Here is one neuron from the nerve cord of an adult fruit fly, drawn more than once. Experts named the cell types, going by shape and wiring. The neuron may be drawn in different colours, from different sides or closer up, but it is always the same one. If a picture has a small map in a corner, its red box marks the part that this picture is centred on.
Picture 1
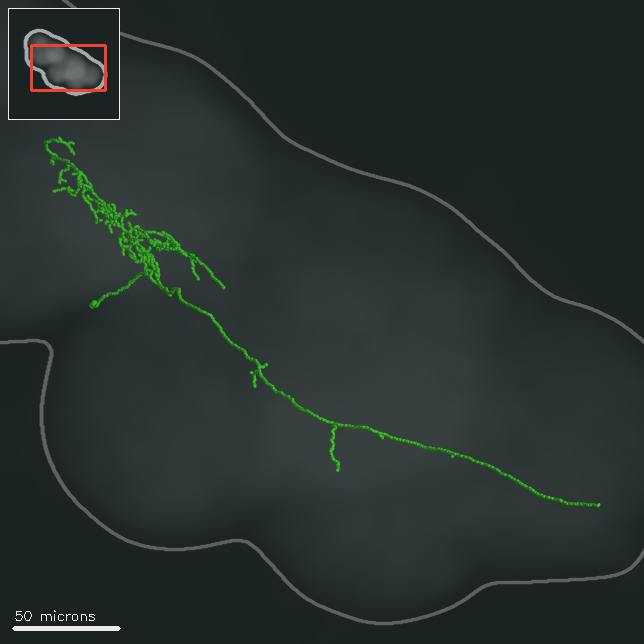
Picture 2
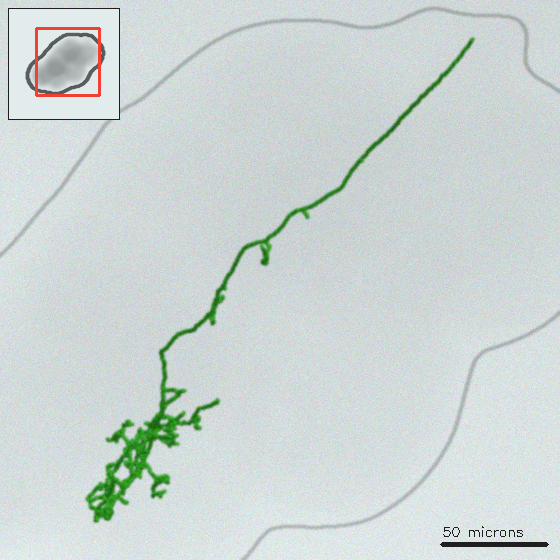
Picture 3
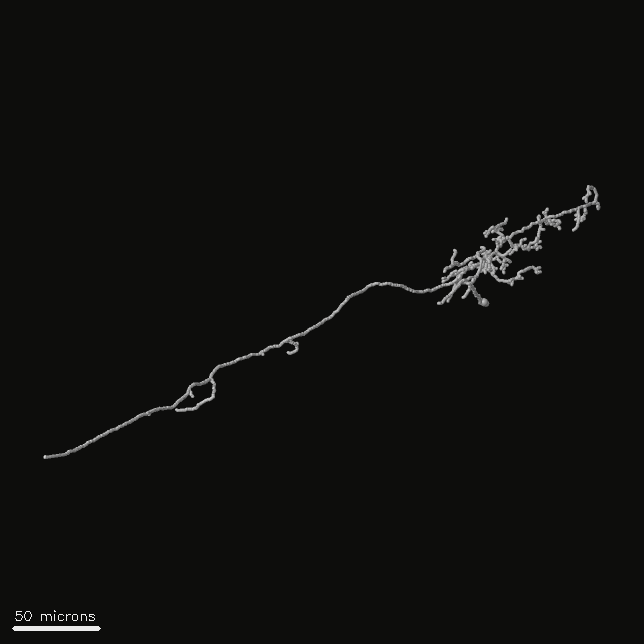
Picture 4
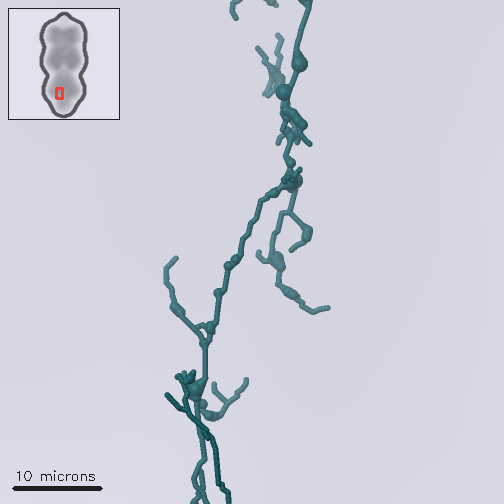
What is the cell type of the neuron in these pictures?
AN10B039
